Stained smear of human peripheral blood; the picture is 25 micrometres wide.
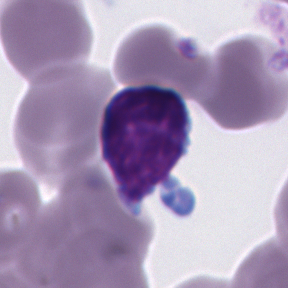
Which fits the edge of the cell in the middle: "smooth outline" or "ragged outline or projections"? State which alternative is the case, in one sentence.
The edge of this cell is rough.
